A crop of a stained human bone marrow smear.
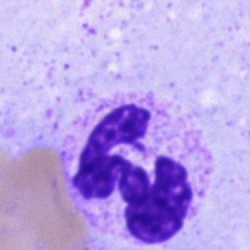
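Segmented neutrophil, the central cell of a stained human bone marrow smear, with a roughly round outline. Dark purple chromatin is coarsely clumped. Pale lilac cytoplasm carries scattered fine, small lilac-pink granules.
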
